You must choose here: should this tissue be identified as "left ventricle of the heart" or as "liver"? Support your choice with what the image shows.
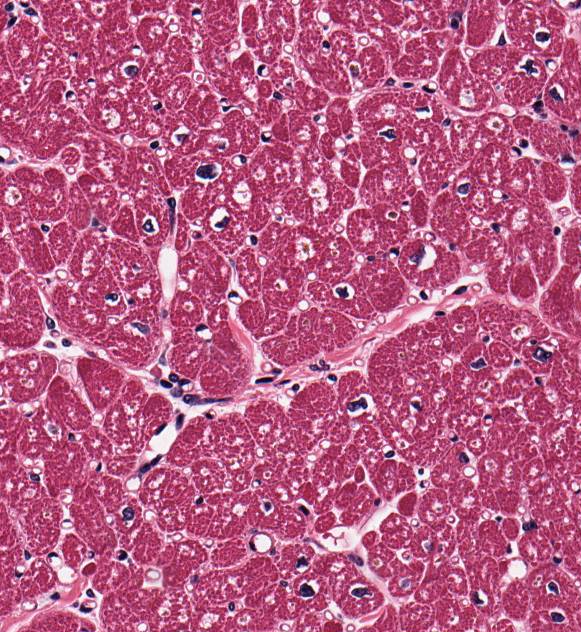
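Left ventricle of the heart. Muscle fibres fill the field, cut mostly in cross section as closely packed rounded profiles with deep red, finely mottled cytoplasm. Many central nuclei sit within a small clear pale halo, and small dark elongated nuclei lie in the narrow spaces between fibres and along the connective tissue strand.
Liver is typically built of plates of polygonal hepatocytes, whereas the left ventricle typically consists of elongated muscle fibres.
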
